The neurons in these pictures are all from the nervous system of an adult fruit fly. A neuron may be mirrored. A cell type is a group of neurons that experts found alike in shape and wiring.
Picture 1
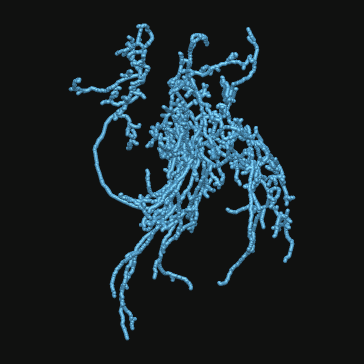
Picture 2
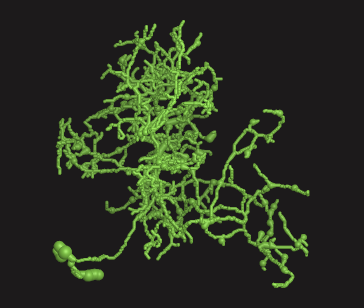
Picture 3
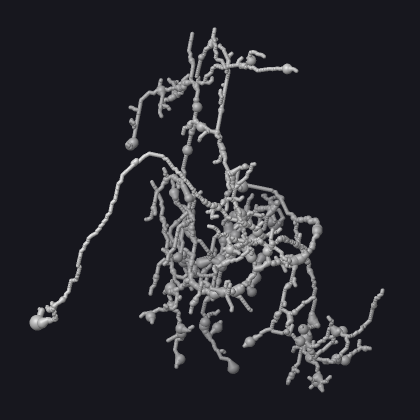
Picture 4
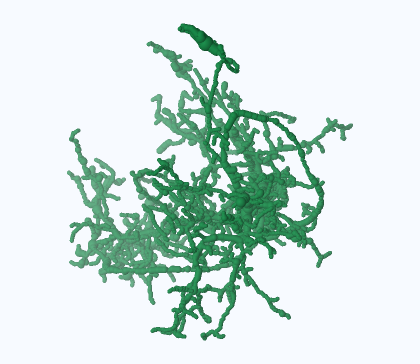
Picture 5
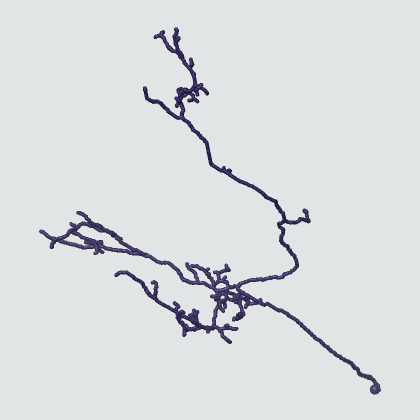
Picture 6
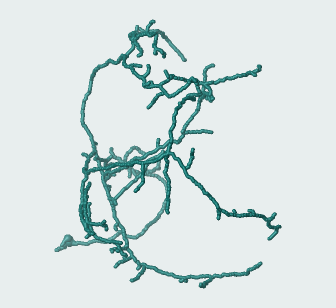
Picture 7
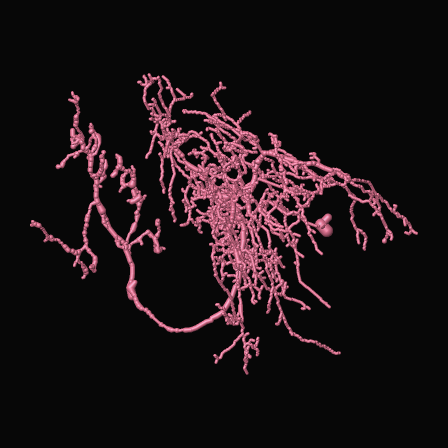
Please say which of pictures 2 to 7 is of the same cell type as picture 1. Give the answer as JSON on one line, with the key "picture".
{"picture": 7}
